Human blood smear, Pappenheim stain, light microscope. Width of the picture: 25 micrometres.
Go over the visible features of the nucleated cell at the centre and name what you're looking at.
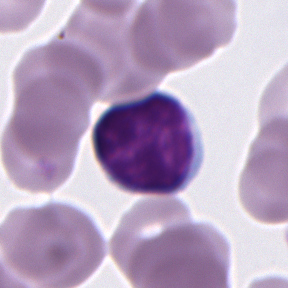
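Pale blue cytoplasm is visible, showing most clearly as a crescent on the right side of the cell. No granules can be seen within it. The outline is smooth, with no surface projections. The cell is a typical lymphocyte.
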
